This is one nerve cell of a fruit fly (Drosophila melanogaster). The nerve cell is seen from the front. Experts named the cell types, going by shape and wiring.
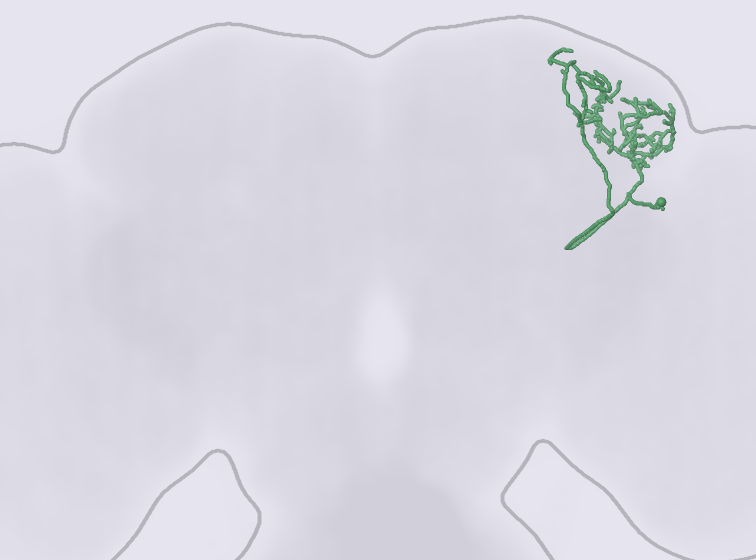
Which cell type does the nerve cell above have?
LHAV2c1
